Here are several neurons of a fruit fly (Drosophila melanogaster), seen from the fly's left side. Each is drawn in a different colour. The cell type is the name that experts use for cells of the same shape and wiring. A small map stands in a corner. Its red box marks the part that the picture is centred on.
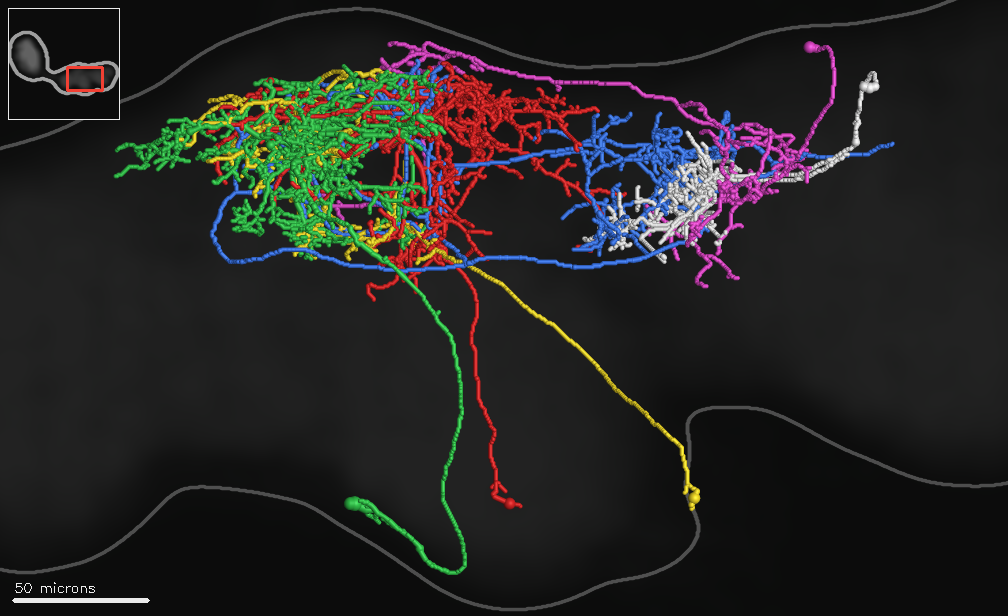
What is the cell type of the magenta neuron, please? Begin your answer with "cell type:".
cell type: IN19B097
